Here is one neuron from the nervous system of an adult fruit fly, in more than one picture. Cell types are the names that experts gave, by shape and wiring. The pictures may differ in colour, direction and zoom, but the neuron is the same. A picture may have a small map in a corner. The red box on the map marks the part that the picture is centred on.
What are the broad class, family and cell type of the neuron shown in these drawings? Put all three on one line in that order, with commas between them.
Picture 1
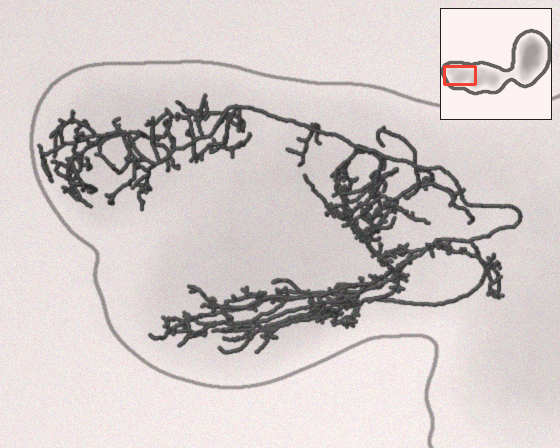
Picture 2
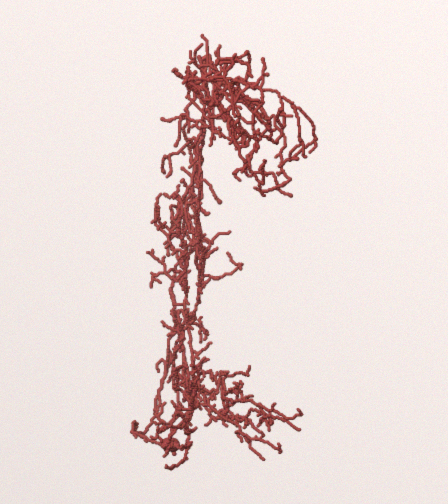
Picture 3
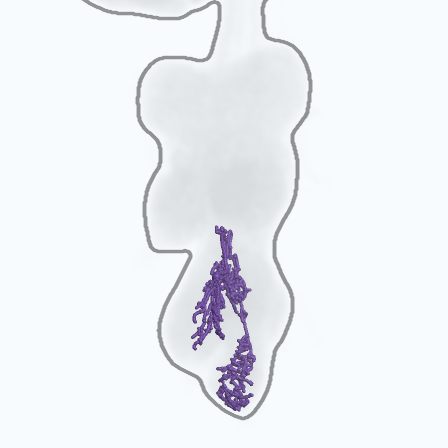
nerve-cord intrinsic neuron, hemilineage 10B, IN10B011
